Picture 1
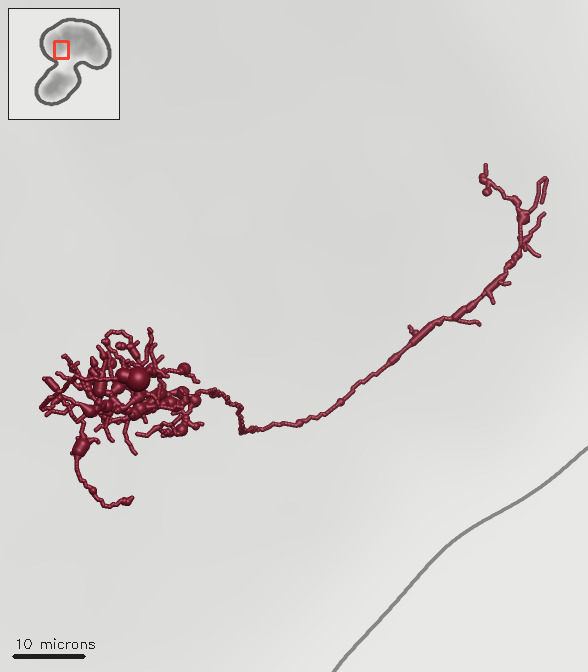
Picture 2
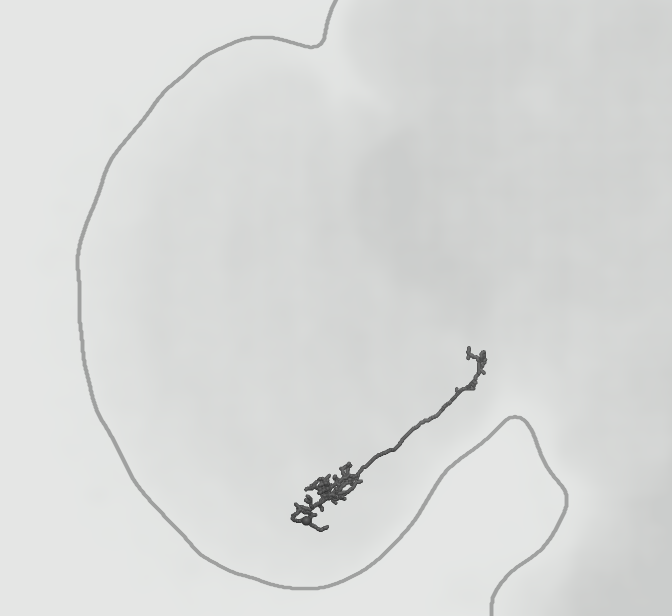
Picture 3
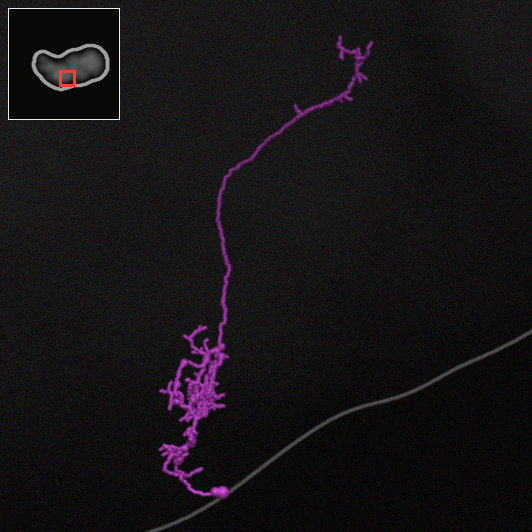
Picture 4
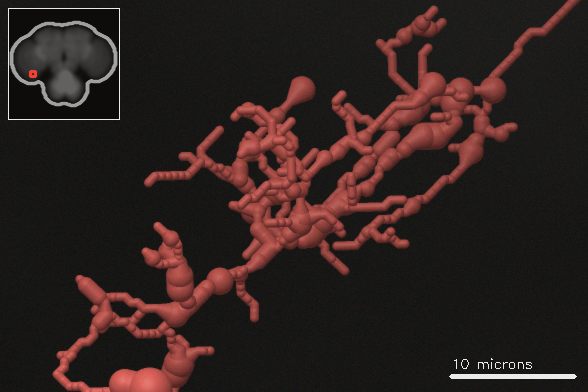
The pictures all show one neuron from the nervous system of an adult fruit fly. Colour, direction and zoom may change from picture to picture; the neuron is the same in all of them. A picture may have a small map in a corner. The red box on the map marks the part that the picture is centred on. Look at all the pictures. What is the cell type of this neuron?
Tm5c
